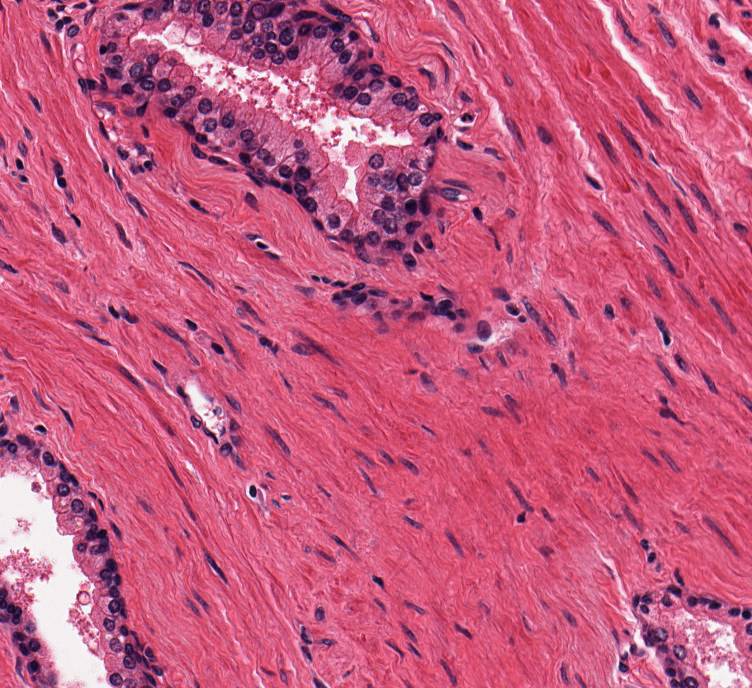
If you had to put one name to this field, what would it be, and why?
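Fibromuscular stroma: dense pink stroma filling most of the field. Stromal cells: elongated, cigar-shaped dark nuclei lying along the fibres.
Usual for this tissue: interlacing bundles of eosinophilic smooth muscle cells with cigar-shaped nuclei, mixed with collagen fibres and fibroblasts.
Fibres and spindle cells run diagonally, upper left to lower right. Gland profiles at the top, the lower left edge and the lower right corner, lined by tall columnar cells with pale, clear to faintly granular cytoplasm.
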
